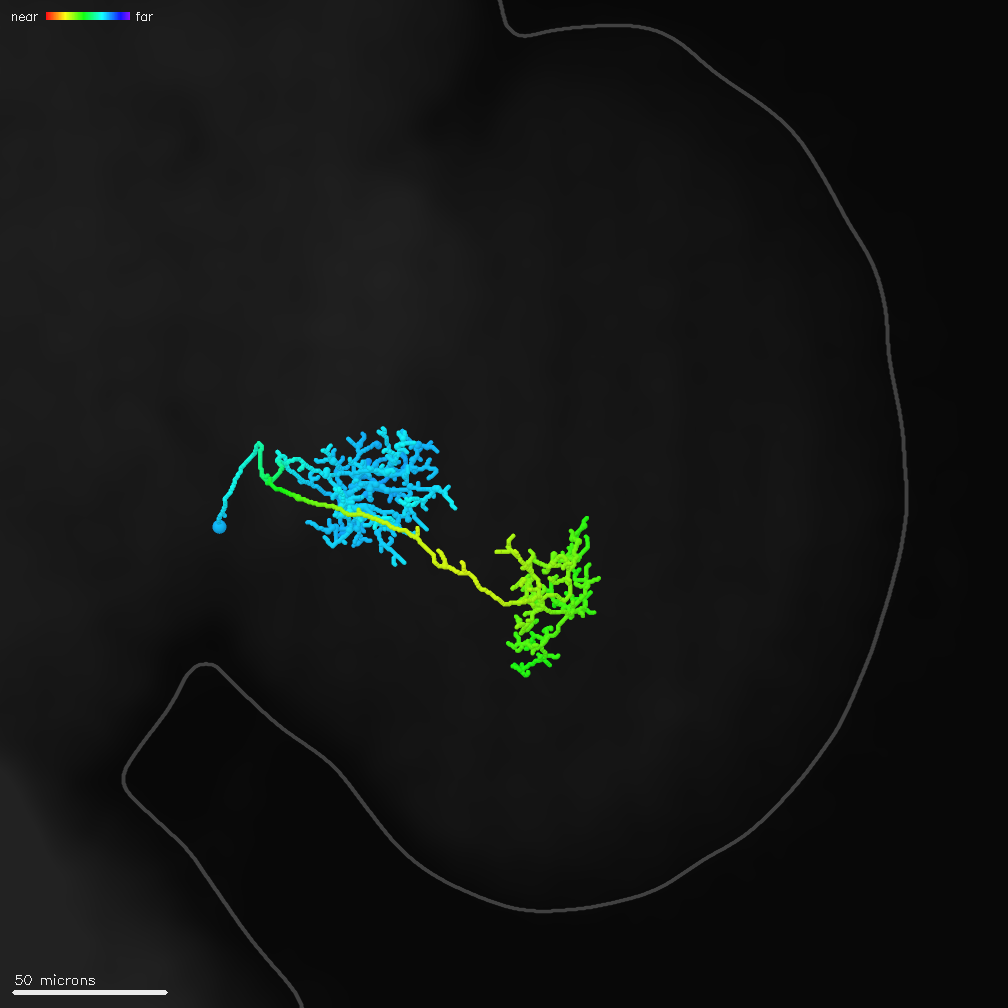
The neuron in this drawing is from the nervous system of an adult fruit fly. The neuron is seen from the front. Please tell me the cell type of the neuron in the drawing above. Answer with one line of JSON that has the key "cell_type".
{"cell_type": "MeLo13"}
